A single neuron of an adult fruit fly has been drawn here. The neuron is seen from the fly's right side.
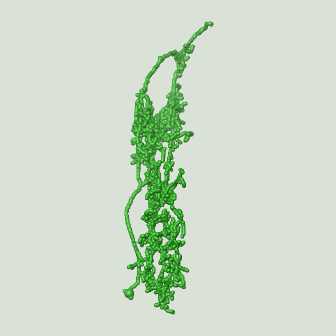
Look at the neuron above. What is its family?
LoVP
